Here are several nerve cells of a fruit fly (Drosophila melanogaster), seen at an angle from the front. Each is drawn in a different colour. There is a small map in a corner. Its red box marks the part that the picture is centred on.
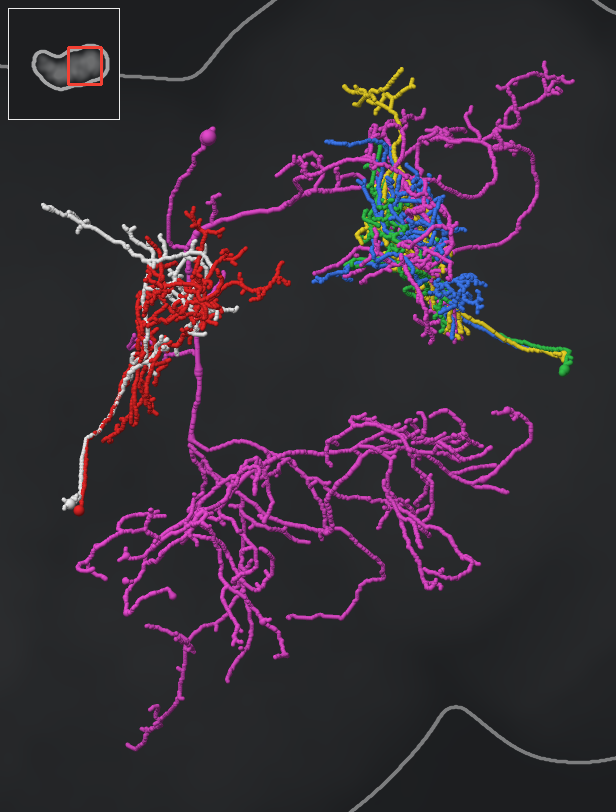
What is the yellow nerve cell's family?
hemilineage EBa1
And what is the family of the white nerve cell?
hemilineage EBa1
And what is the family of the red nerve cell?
hemilineage EBa1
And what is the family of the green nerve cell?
hemilineage EBa1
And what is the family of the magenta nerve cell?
ALIN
